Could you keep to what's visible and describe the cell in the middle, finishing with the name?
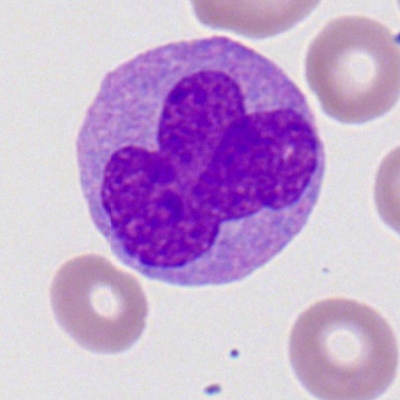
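The nucleus shows dark purple chromatin, coarsely mottled with paler patches, and no nucleoli are visible. The cytoplasm has a fine, dusty granular texture, with no vacuoles seen. The cell in the middle is a monocyte.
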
